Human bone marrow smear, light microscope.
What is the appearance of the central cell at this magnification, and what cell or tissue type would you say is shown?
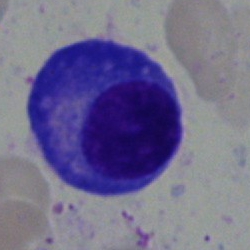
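Looking at the nucleus, the chromatin is dark purple and densely stained. Around it the cytoplasm is deep blue, and I can make out a paler zone on the left side of the nucleus. I don't see any granules in the cytoplasm. So this is a plasma cell.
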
